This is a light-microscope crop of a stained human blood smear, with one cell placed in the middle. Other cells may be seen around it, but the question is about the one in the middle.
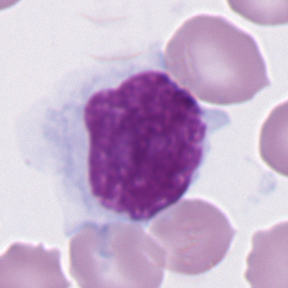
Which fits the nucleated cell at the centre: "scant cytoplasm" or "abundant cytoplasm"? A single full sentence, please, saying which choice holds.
Its cytoplasm is plentiful around the nucleus.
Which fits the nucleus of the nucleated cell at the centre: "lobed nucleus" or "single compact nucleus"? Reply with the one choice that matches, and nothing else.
Single compact nucleus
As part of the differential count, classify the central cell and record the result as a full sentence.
The cell at the middle of the crop is recognized as a hairy cell.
